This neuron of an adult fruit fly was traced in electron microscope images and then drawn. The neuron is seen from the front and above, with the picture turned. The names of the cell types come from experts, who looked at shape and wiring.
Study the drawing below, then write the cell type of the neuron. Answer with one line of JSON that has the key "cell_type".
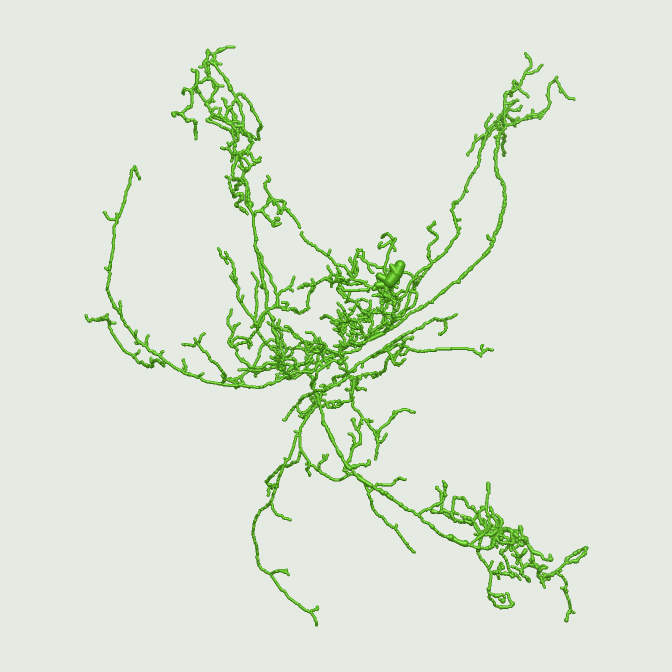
{"cell_type": "SMP702m"}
